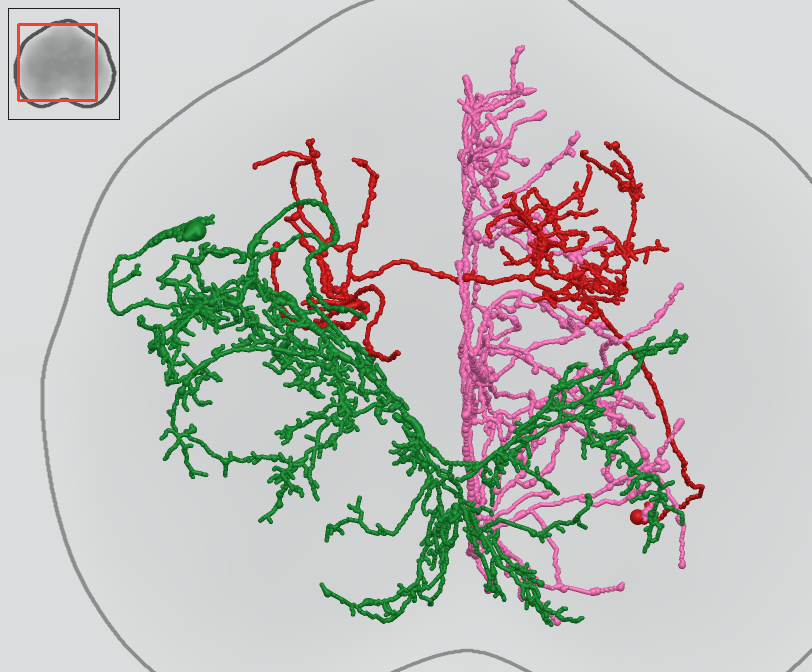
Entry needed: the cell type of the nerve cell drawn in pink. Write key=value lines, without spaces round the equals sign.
cell_type=DNg102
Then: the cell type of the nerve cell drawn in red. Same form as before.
cell_type=AN07B043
